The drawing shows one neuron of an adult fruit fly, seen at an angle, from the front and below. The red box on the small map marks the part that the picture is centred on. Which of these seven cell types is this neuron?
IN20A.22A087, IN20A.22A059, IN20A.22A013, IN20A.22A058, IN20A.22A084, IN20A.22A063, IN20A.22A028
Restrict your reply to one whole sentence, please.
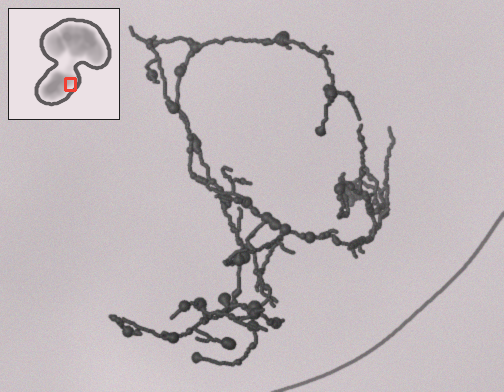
The neuron is typed under the name IN20A.22A084.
